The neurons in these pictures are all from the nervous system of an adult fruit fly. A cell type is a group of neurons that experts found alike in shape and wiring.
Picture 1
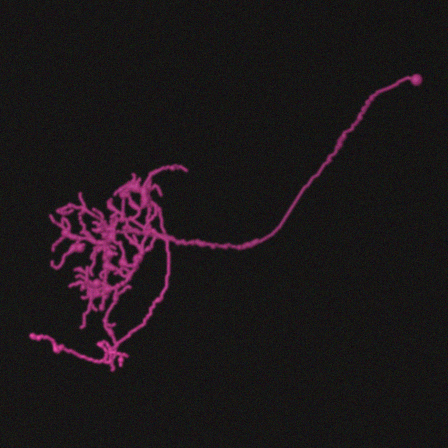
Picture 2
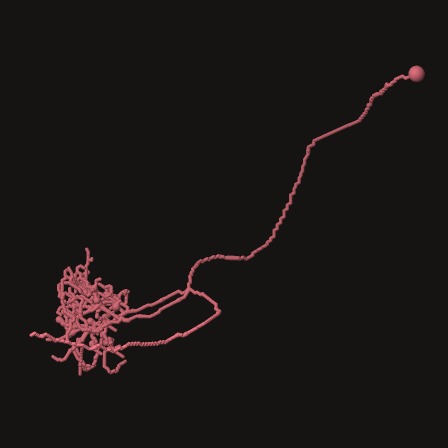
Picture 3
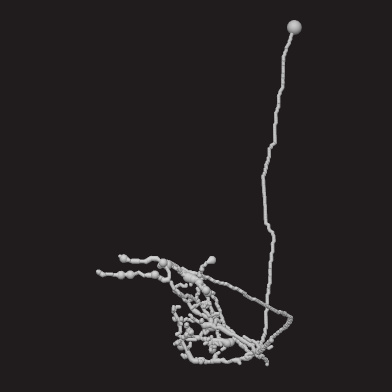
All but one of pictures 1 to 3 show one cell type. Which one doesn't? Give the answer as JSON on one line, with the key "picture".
{"picture": 3}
